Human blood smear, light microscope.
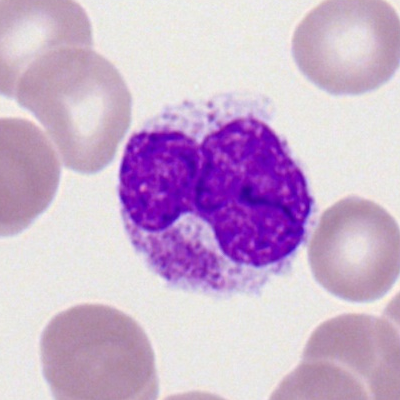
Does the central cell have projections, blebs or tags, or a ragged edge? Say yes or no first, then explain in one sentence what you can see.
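Yes. The cell outline is roughly round with a slightly irregular, frayed edge.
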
